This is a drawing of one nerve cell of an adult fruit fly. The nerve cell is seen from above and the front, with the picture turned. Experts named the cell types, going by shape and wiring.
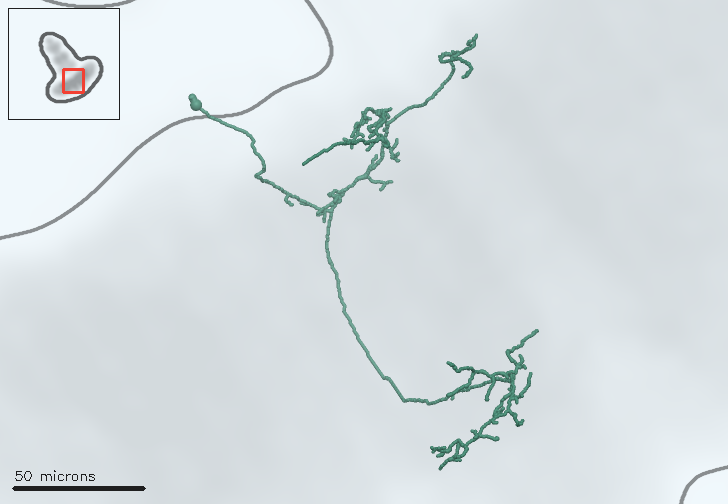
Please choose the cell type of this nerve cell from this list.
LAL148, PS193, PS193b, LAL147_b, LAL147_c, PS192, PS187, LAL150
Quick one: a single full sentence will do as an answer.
The cell type LAL150 includes this nerve cell.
